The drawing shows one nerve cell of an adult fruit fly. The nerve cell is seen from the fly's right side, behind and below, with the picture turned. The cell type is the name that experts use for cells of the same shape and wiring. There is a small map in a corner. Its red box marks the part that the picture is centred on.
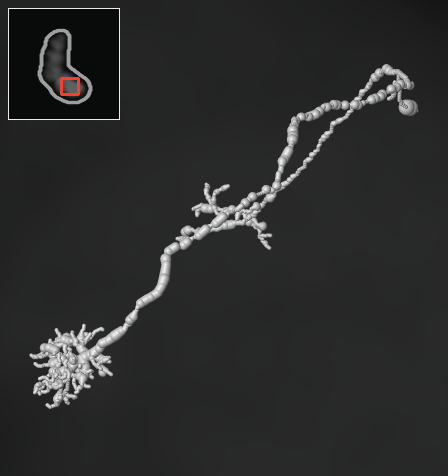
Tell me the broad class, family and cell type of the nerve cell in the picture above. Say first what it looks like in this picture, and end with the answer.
Dozens of branch ends can be seen. As drawn here it is about as wide as it is tall. This is a visual projection neuron. The family is LPC. Its cell type is LPC1.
